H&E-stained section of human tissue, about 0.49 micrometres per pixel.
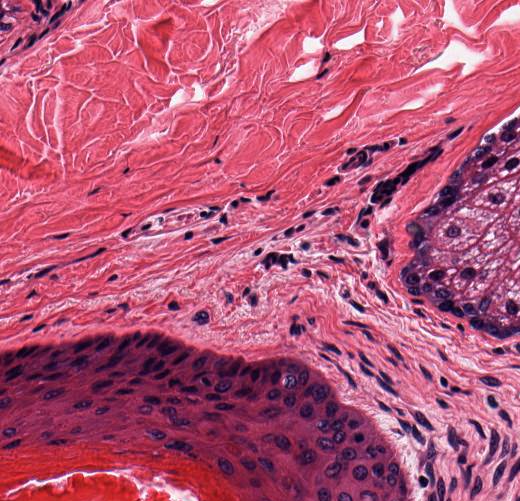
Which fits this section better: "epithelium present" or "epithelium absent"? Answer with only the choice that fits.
Epithelium present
